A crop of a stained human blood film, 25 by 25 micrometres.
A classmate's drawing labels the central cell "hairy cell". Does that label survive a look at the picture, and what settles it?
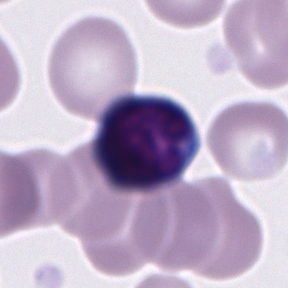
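First, cytoplasm: a very thin blue rim, best seen at right.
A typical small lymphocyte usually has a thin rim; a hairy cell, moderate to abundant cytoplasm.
That favours typical lymphocyte over hairy cell. Second, the nucleus is round and about 8 micrometres across.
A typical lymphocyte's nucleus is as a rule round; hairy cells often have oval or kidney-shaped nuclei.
Again typical lymphocyte. Third, dense chromatin staining dark purple throughout.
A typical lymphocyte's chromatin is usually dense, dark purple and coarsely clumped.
Fourth, no granules are seen, which would fit either name.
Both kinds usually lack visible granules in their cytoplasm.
So: typical lymphocyte, not hairy cell.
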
